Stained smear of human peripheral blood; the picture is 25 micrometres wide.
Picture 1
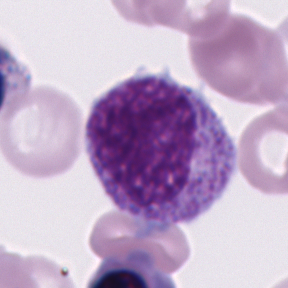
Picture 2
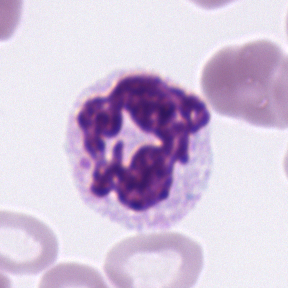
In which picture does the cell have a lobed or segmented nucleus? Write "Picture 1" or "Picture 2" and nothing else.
Picture 2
